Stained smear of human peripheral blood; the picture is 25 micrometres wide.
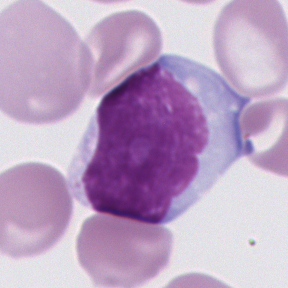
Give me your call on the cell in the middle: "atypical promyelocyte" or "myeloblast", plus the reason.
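Verdict: myeloblast. Cell about 16 by 13 micrometres; nucleus about 14 by 10 micrometres, taking up about 70% of the cell's area and sitting toward the left. Shallow indentation along the left edge of the nucleus. Chromatin deep purple and fairly even, without large coarse dark clumps. Cytoplasm pale greyish blue. Small knob jutting from the right edge of the cell.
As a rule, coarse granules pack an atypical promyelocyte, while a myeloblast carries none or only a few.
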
